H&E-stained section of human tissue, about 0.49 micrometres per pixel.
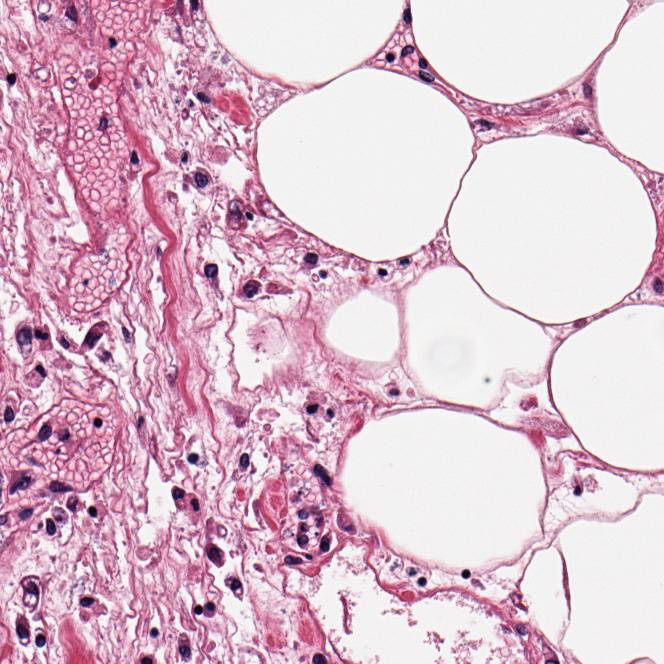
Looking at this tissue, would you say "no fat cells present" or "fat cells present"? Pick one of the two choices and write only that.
Fat cells present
